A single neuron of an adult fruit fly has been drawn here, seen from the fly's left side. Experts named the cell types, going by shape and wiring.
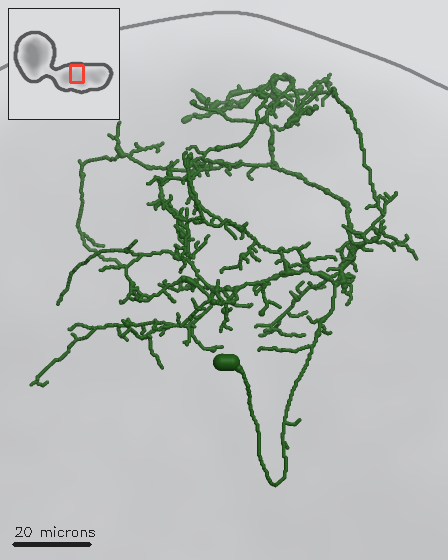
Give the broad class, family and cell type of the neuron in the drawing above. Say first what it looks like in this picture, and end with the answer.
From top to bottom in the picture it spans about 110 microns. In this view it is about as wide as it is tall. This is a nerve-cord intrinsic neuron. The family is hemilineage 08A. The cell type is IN08A011.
